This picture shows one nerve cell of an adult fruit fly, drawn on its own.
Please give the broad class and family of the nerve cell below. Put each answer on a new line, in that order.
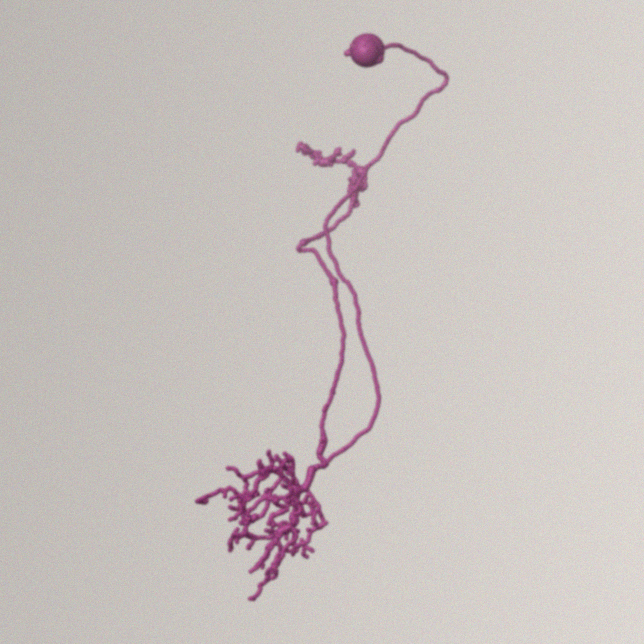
optic-lobe intrinsic neuron
T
